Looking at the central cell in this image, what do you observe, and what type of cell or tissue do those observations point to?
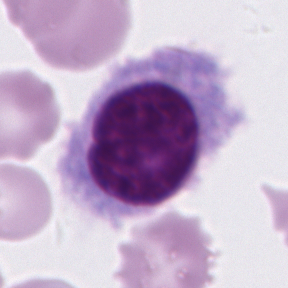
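Looking first at the outer margin, I see that it is ragged and frayed rather than smooth. The nucleus seems roughly round, though its left edge has a slight indentation. Its chromatin is dark purple and coarsely clumped. I can't find any distinct granules in the cytoplasm. So the central cell is a hairy cell.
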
